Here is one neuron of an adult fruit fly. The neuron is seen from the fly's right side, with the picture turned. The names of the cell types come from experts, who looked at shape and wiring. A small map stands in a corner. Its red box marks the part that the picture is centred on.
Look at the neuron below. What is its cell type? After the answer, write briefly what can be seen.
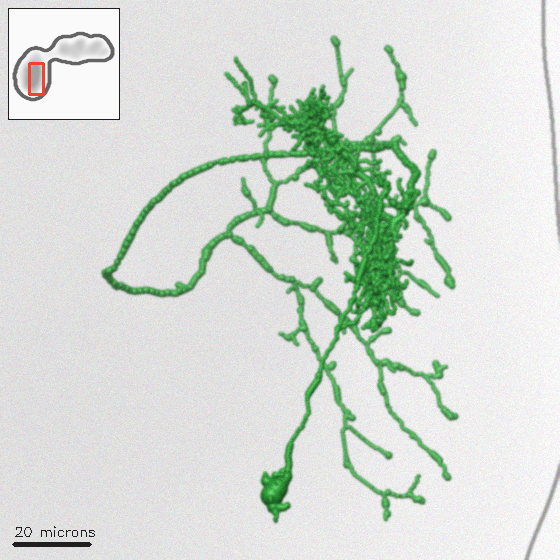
Its cell type is MeVC7b. Its broad class is visual centrifugal neuron. The cell body can be seen at the bottom of the picture. By the scale bar it is about 130 microns tall in this view. Dozens of branch ends can be seen.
